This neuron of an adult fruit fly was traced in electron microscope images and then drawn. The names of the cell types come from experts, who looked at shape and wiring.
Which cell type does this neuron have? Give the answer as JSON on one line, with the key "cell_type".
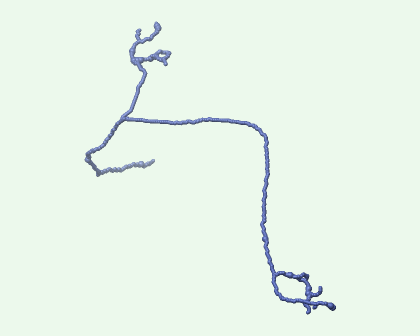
{"cell_type": "ORN_DL5"}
